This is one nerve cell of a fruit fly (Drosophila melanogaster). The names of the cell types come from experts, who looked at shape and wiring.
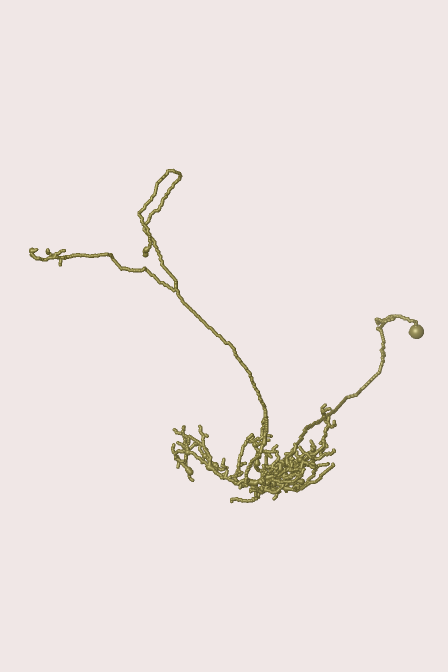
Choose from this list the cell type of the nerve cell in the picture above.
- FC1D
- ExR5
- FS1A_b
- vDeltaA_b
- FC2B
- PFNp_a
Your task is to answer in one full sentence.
It is the cell type FC2B to which this nerve cell belongs.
